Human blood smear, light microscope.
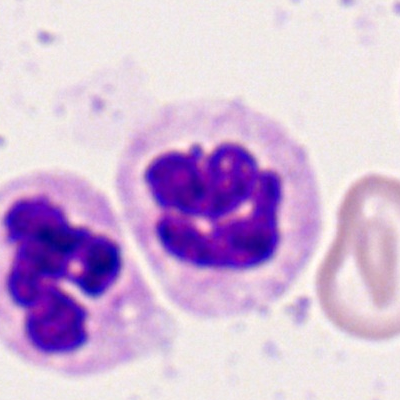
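Segmented neutrophil, in the middle of this stained smear. Look at the nucleus: it is divided into several lobes packed closely together, and no nucleoli are visible in it. Around it you can see a wide rim of pale pinkish-lilac cytoplasm. Notice too that this cytoplasm contains no large orange-red granules.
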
